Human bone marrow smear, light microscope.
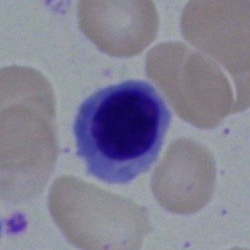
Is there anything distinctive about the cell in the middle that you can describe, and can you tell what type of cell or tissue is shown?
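The outline is slightly irregular, not a smooth circle. The chromatin is dense, staining very dark purple. A moderate rim of blue cytoplasm, widest at the lower left, surrounds the nucleus and contains no vacuoles. The cell is an erythroblast.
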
